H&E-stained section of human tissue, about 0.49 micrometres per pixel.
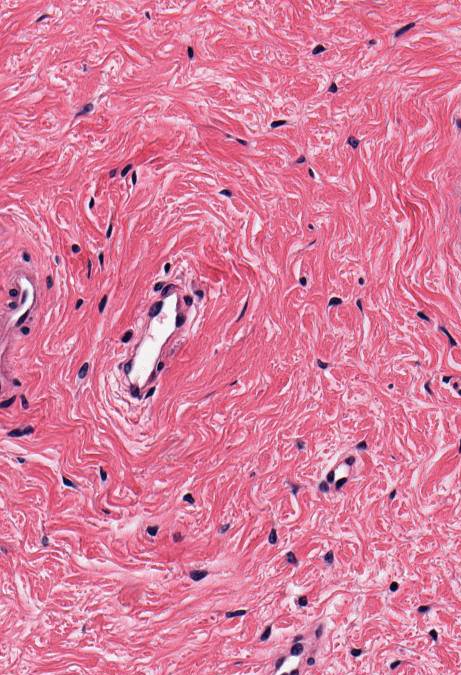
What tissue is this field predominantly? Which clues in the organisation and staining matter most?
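Dense connective tissue makes up this field: pink collagen throughout, no epithelium anywhere. Its wavy collagen bundles swirl and interlace, with sparse small dark elongated nuclei scattered singly between them.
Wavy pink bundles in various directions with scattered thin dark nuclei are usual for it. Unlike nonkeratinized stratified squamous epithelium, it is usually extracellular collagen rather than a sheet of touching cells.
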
